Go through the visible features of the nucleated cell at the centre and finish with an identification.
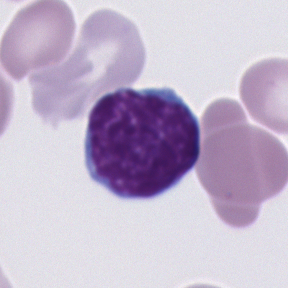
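Dark purple, coarsely clumped chromatin is seen in a nucleus with no visible nucleolus. Around the nucleus the cytoplasm forms only a thin blue rim, and it contains no visible granules. The cell is a typical lymphocyte.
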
